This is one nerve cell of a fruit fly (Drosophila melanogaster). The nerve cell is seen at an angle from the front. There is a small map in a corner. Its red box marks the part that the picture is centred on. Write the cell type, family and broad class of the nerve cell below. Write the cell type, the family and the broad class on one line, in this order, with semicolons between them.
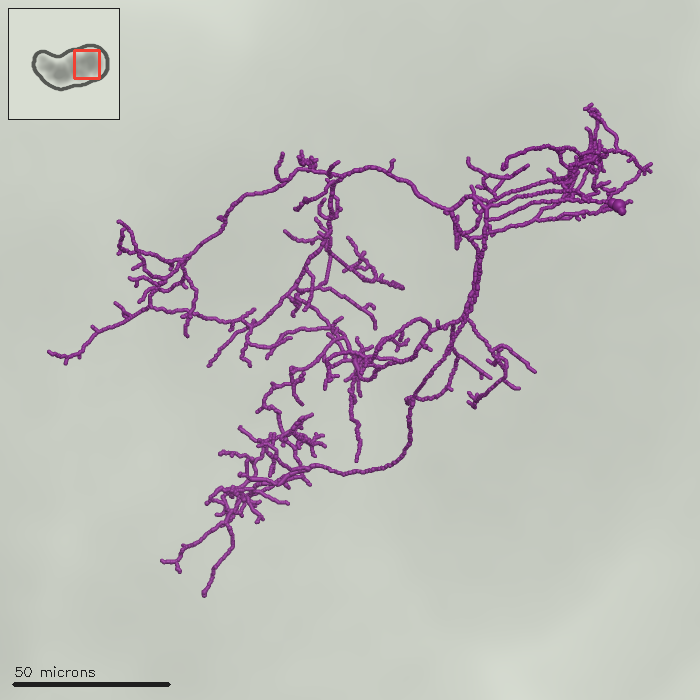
LAL025; hemilineage CREa2_ventral; central-brain intrinsic neuron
